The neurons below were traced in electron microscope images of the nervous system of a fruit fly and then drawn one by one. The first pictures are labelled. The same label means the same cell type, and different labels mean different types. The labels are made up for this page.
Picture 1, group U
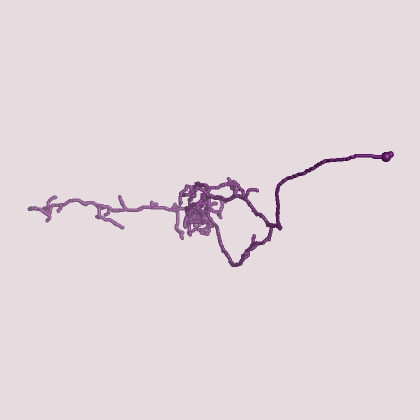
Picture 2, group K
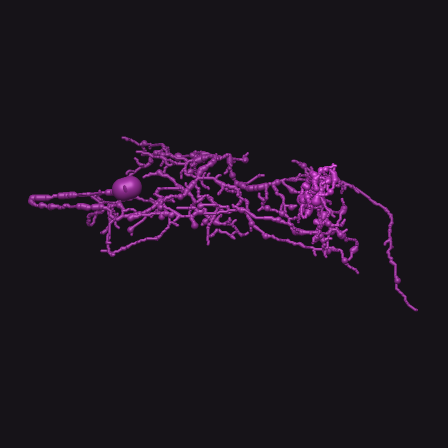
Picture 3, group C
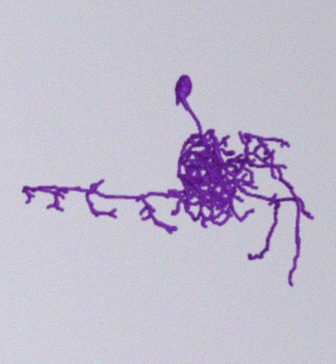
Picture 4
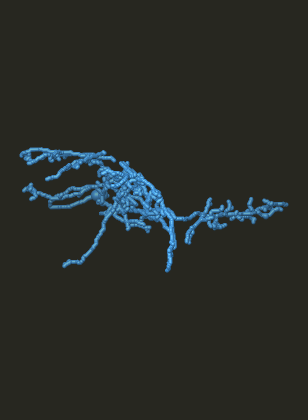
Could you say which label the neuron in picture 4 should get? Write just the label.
group K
